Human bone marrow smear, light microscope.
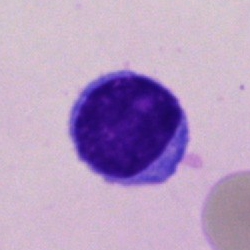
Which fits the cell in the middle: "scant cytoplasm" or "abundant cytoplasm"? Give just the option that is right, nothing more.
Scant cytoplasm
